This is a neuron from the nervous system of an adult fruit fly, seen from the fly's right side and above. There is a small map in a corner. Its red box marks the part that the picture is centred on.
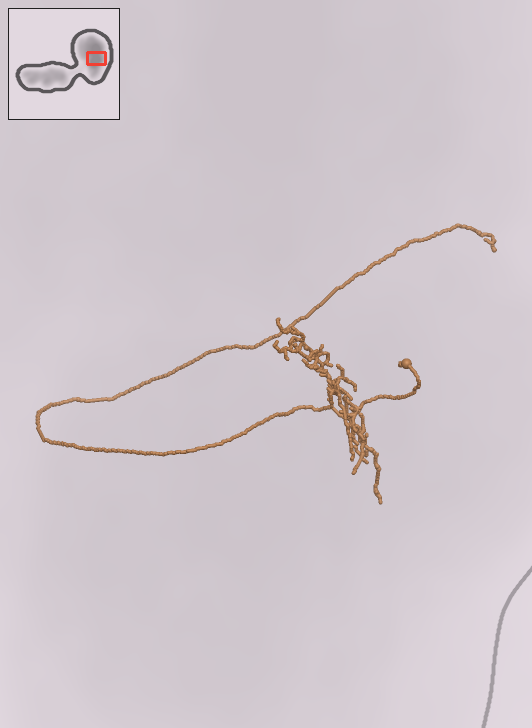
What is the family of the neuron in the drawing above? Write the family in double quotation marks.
"MeTu"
